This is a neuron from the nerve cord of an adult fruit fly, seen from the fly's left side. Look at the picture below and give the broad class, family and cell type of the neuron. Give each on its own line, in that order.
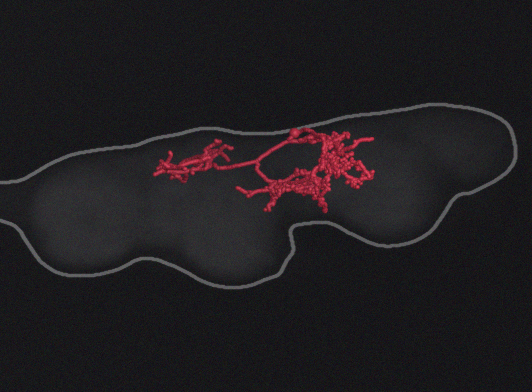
nerve-cord intrinsic neuron
hemilineage 18B
IN18B034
